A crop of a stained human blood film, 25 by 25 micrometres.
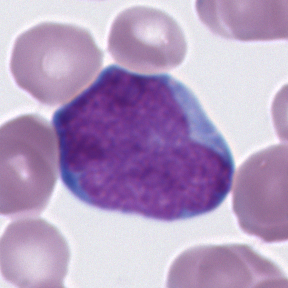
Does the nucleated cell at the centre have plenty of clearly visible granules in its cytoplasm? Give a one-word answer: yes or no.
No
